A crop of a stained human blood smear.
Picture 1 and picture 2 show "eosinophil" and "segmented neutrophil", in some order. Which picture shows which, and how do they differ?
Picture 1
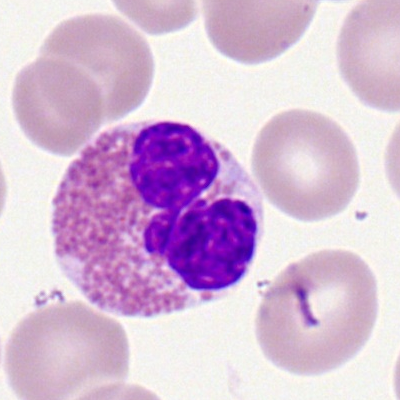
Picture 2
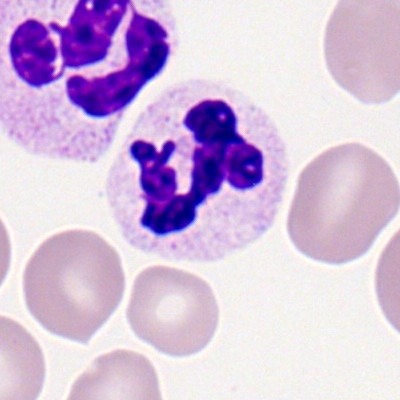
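Picture 1 shows an eosinophil; picture 2 shows a segmented neutrophil. First, granules: in picture 1 the cytoplasm is packed with orange-pink granules, while in picture 2 fine lilac granules are scattered evenly through plentiful pale pink-lilac cytoplasm.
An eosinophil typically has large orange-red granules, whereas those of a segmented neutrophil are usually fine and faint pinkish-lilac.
Second, the nucleus: in picture 1 it is divided into two lobes and sits toward the right, with the granular cytoplasm most extensive on the left.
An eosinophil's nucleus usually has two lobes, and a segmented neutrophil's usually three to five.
Third, remaining points: both cells have dark purple, coarsely clumped chromatin, and the cell in picture 2 has a round, smooth outline.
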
